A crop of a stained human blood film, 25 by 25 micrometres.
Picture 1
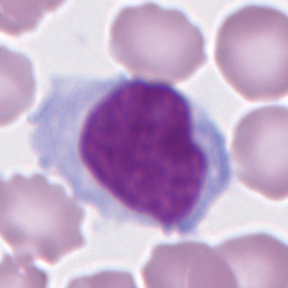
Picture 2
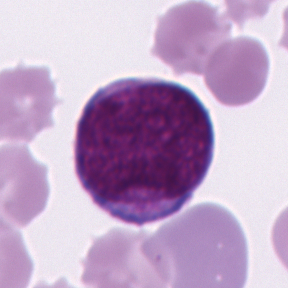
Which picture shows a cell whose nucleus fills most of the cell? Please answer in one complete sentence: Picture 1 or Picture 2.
Scant cytoplasm is found in the cell of picture 2.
